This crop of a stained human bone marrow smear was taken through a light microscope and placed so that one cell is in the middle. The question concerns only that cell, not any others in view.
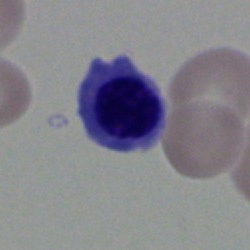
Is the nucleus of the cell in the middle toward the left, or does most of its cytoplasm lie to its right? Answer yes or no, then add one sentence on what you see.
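No. The cytoplasm is a blue rim that is wider on the upper left than on the right.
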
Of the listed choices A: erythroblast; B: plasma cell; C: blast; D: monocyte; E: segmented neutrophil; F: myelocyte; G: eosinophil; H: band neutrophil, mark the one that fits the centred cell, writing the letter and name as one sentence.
The correct option, A, names the middle cell as an erythroblast.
